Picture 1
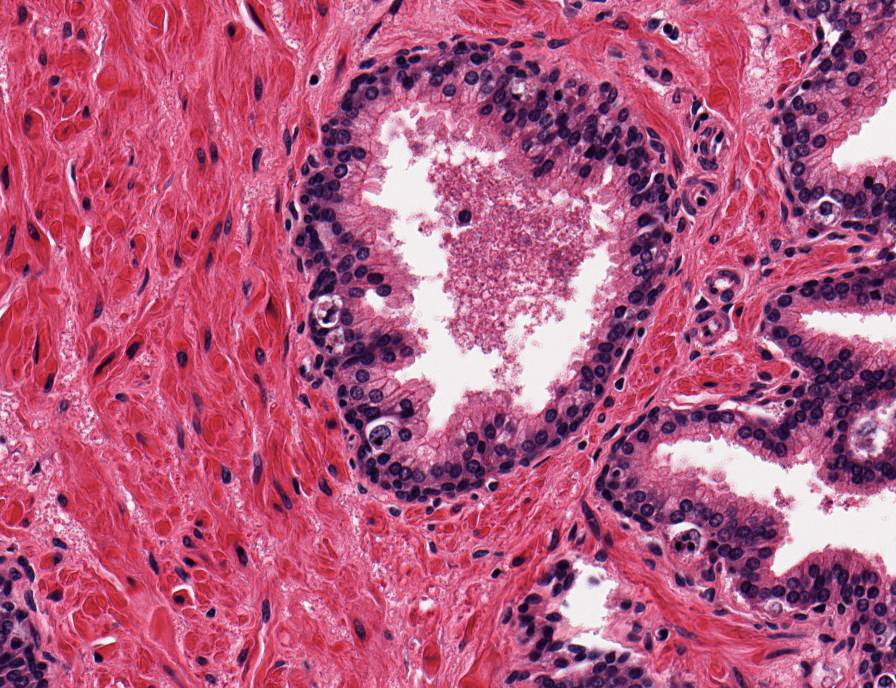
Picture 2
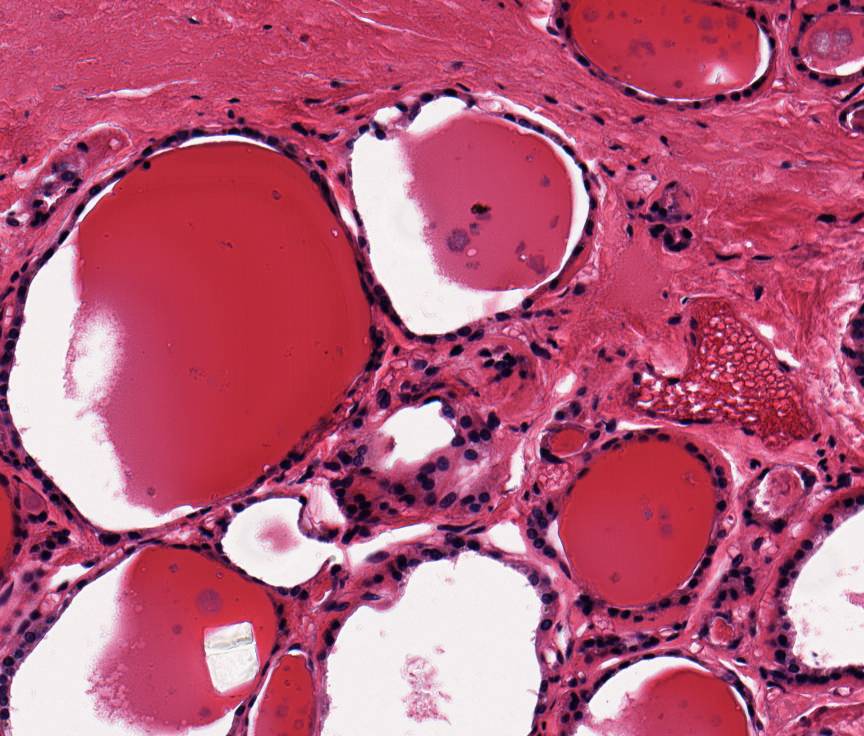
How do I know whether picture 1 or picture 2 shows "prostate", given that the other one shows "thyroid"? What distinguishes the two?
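Prostate is picture 1, thyroid picture 2. In the prostate the central gland has columnar cells, pale pink cytoplasm facing the lumen and dark round nuclei toward the base, with a row of darker nuclei along the outer edge beneath them. Those lining nuclei are small, round and fairly uniform. The thyroid is closely packed round follicles of widely varying size, largest at the left, mostly filled with homogeneous, deeply eosinophilic material. Their lining is a single layer of flattened to low cuboidal cells with small dark nuclei.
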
